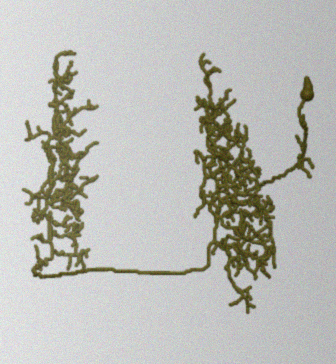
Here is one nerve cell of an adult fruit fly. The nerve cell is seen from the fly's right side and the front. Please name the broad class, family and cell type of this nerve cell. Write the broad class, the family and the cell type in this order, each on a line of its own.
optic-lobe intrinsic neuron
TmY
TmY19a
